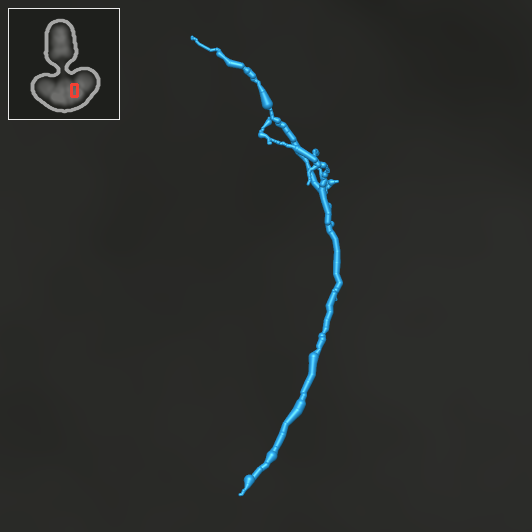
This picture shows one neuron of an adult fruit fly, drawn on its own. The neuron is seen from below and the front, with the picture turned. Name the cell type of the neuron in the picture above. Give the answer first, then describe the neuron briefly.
It is of cell type JO-A2. This is a sensory neuron entering the brain. It lies in the brain. No cell body is drawn. There are a dozen or fewer branch ends.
